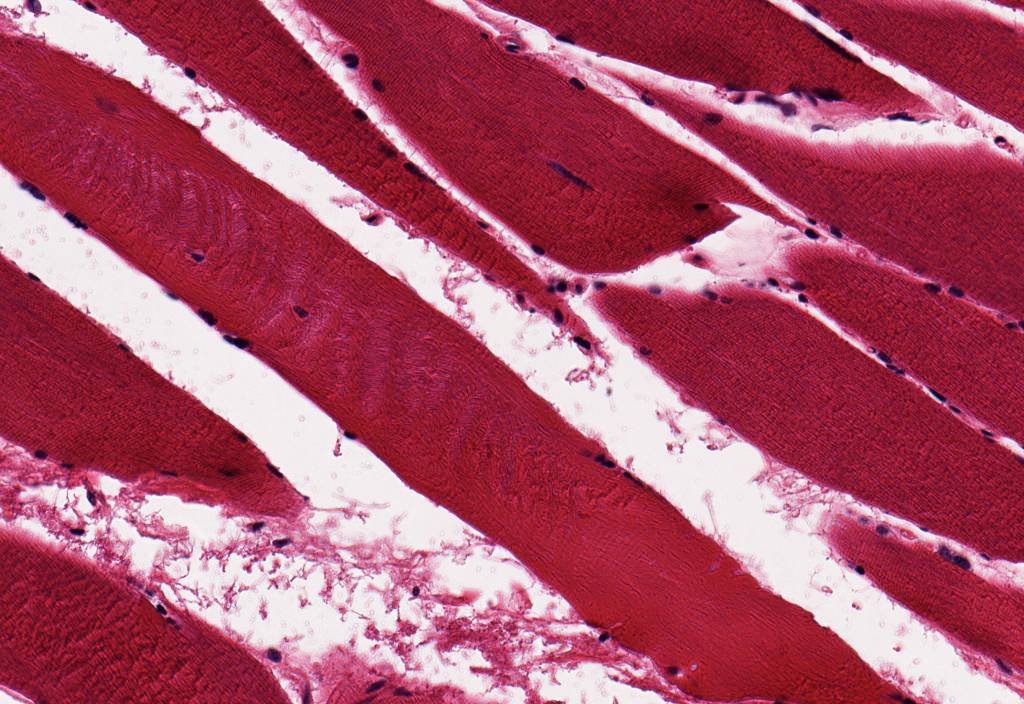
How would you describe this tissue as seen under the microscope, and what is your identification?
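Look first at the nuclei: dark and flattened, they sit at the edges of the fibres, not in their centres. Between the fibres lie wisps of pale pink loose connective tissue, most plentiful at the lower left. Wide, empty white clefts also separate the fibres from one another; that separation is an artefact. No fat cells are seen anywhere in the field. This tissue is skeletal muscle.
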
